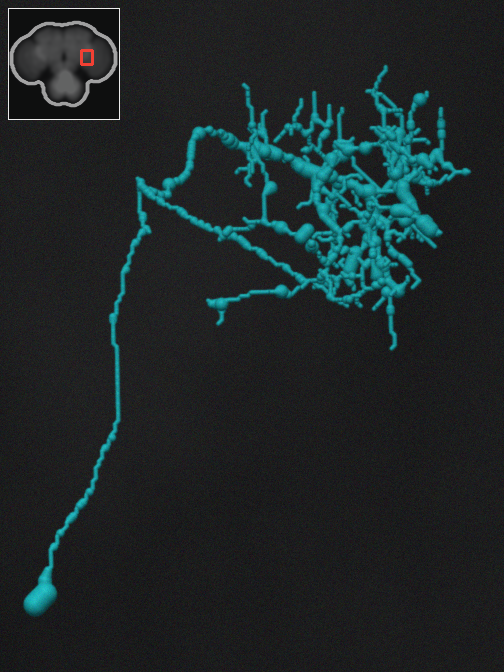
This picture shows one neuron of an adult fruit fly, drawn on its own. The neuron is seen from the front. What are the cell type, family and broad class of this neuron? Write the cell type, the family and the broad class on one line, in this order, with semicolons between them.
LC17; hemilineage VPNv1; visual projection neuron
